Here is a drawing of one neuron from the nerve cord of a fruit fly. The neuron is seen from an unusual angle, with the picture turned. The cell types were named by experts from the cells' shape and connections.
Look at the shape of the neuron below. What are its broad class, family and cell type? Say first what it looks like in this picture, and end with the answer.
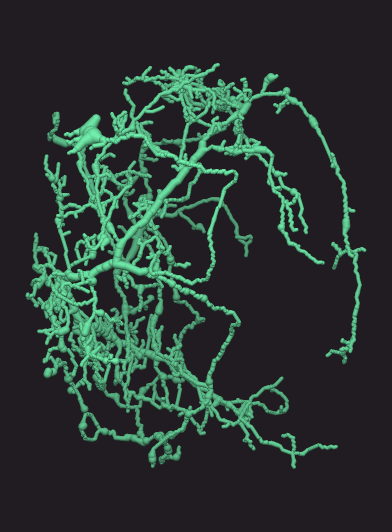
More than a hundred branch ends can be seen. As drawn here it is about as wide as it is tall. This is a nerve-cord intrinsic neuron. Its family is hemilineage 04B. The cell type is IN04B011.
